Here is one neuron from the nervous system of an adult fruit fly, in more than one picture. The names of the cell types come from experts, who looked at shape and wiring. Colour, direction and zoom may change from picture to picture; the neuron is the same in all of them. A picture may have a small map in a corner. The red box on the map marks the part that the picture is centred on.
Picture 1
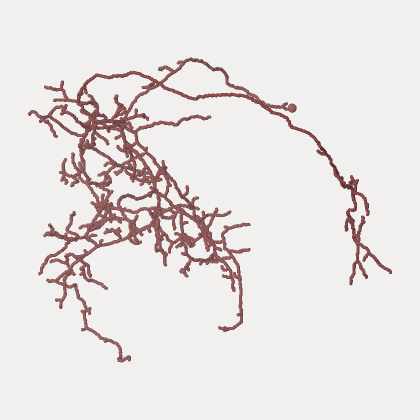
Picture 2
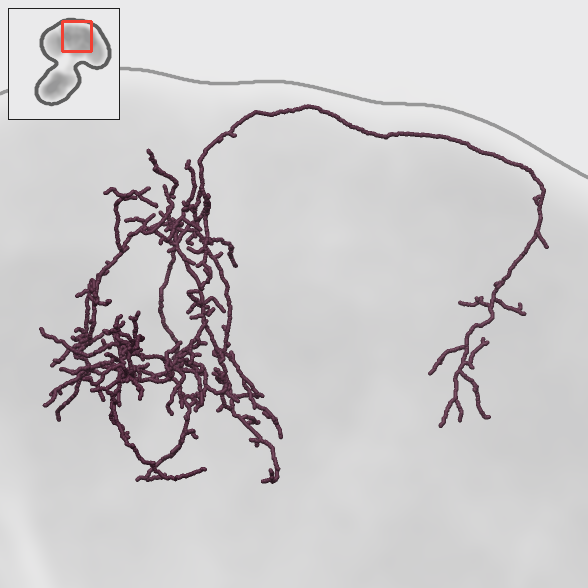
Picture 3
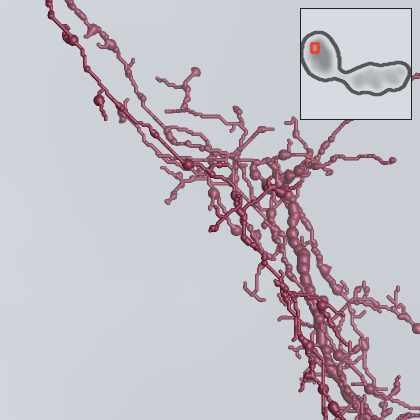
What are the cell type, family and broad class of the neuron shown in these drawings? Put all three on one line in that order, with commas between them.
pC1_13b, hemilineage DM4_dorsal, central-brain intrinsic neuron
